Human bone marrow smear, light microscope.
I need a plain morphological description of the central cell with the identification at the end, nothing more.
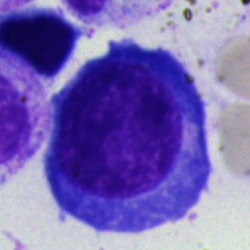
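Roughly round, the cell has a slightly irregular, bumpy margin. Its nucleus is off-centre, shifted toward the upper left. The cytoplasm forms a deep blue rim, widest below the nucleus, and shows no distinct granules. The cell is a proerythroblast.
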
